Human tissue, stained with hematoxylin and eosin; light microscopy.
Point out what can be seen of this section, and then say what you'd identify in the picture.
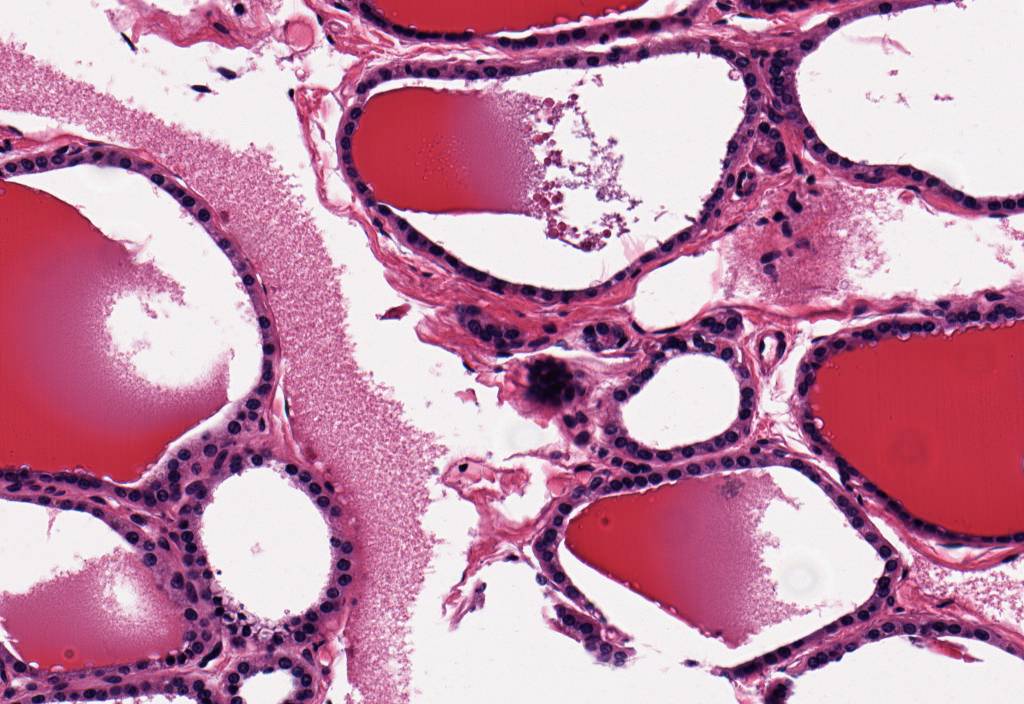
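Lining: one layer of flattened to low cuboidal epithelial cells per follicle. Nuclei: small, round, dark, evenly spaced, not overlapping. Contents: homogeneous deep red colloid partly filling most larger follicles. Outside them: a broad, finely granular pale pink band down the left-centre. Conclusion: thyroid.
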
